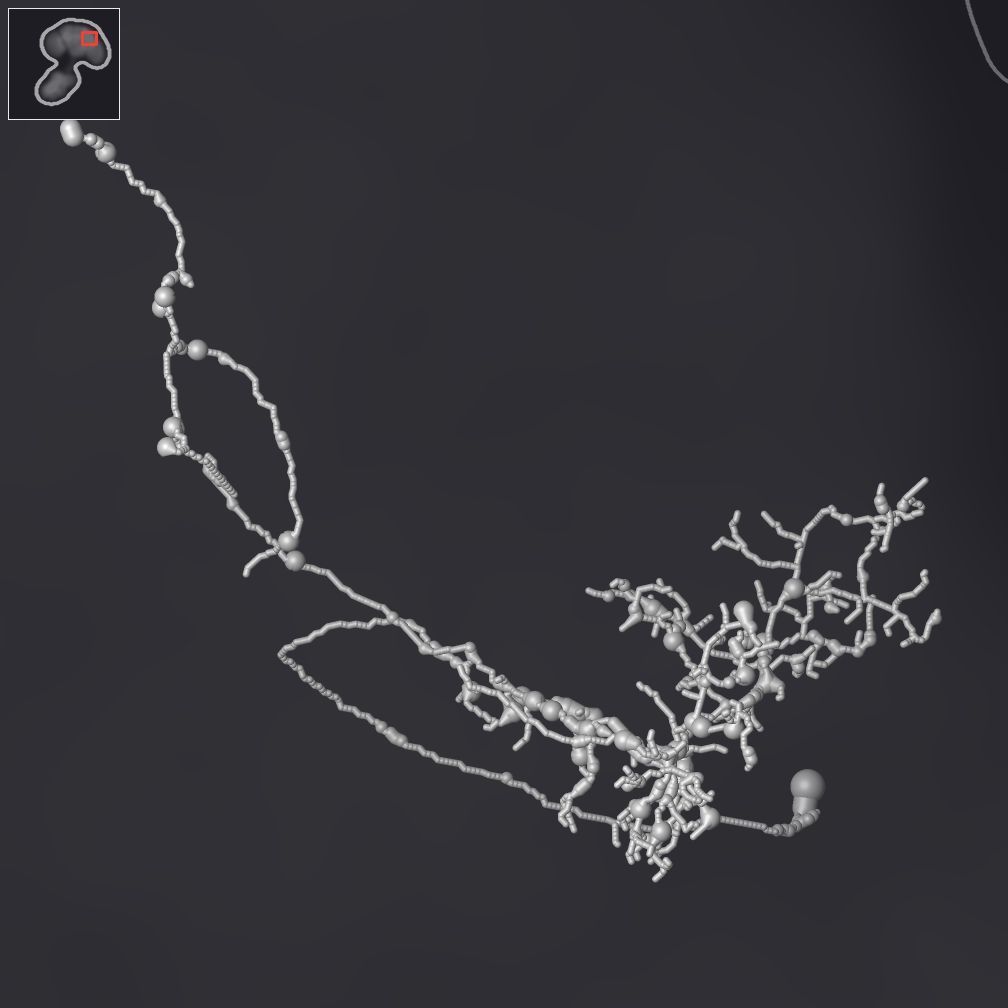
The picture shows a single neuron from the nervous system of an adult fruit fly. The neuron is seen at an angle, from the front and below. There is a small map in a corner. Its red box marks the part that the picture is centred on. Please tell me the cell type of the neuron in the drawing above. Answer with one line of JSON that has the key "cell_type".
{"cell_type": "LHPV4g1"}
